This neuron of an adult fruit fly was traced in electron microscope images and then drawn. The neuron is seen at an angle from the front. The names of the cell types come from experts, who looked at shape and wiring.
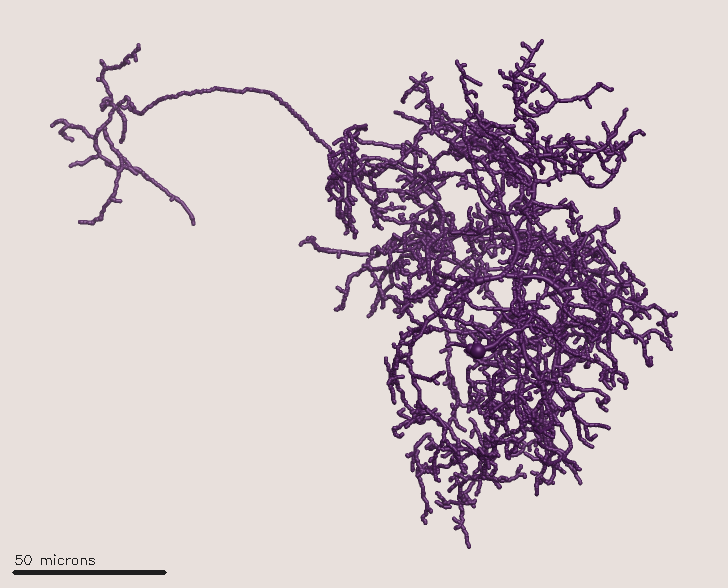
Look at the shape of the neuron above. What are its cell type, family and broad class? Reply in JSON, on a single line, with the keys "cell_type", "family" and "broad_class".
{"cell_type": "AVLP210", "family": "hemilineage SLPa&l1_anterior", "broad_class": "central-brain intrinsic neuron"}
